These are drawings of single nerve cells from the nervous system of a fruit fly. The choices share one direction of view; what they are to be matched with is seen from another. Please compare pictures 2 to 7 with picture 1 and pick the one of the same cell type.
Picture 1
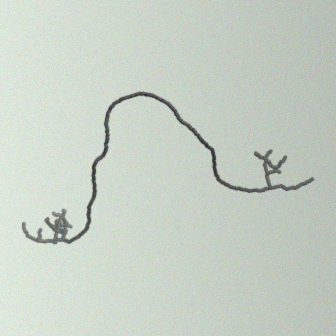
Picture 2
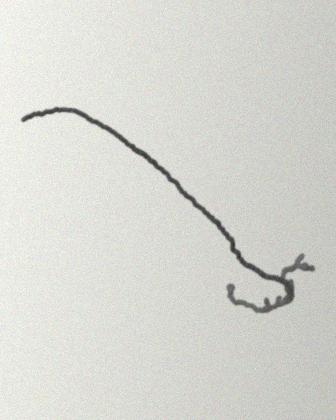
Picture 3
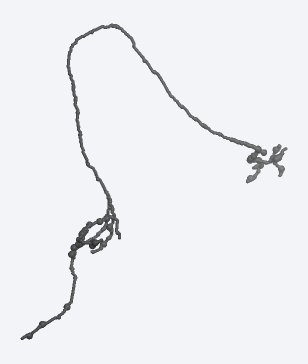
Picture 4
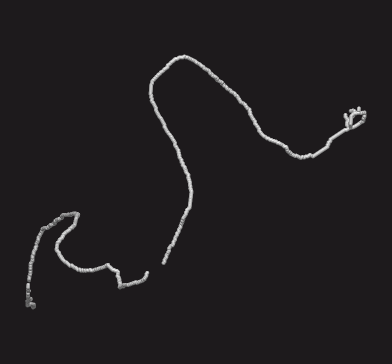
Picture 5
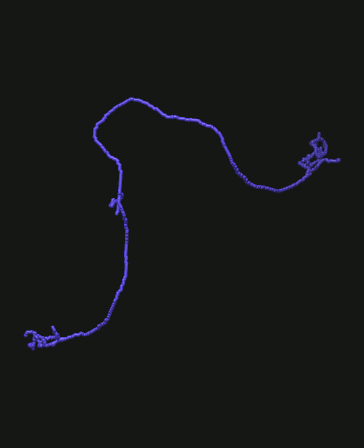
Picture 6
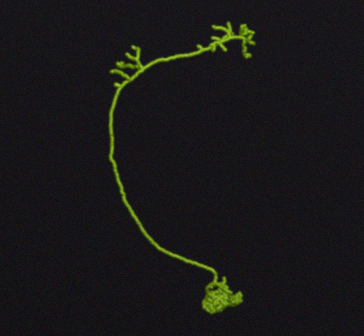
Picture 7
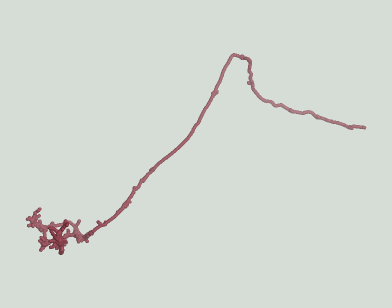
2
